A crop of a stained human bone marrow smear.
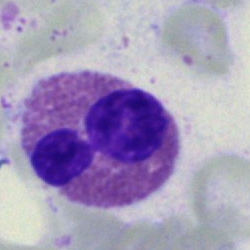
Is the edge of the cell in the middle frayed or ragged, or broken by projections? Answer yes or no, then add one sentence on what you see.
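No. The cell has a smooth, roughly round outline.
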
